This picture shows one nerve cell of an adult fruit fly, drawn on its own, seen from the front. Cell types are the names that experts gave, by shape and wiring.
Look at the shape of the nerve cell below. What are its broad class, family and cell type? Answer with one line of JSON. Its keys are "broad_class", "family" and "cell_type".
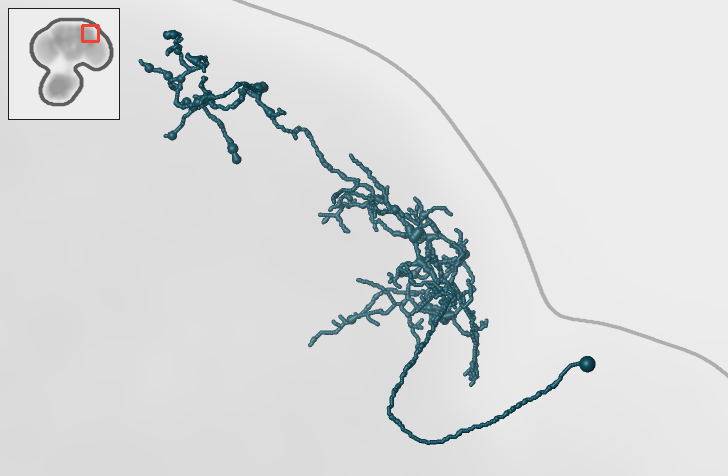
{"broad_class": "central-brain intrinsic neuron", "family": "hemilineage VPNl&d1_dorsal", "cell_type": "CB4100"}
